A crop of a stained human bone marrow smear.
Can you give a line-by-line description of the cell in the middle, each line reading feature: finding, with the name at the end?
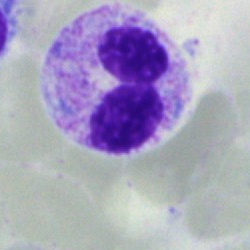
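Outline: round and smooth
Chromatin: dense, staining dark purple
Cytoplasm: plentiful, widest on the left side
Granules: fine, pinkish-lilac, filling the cytoplasm
Name: segmented neutrophil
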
